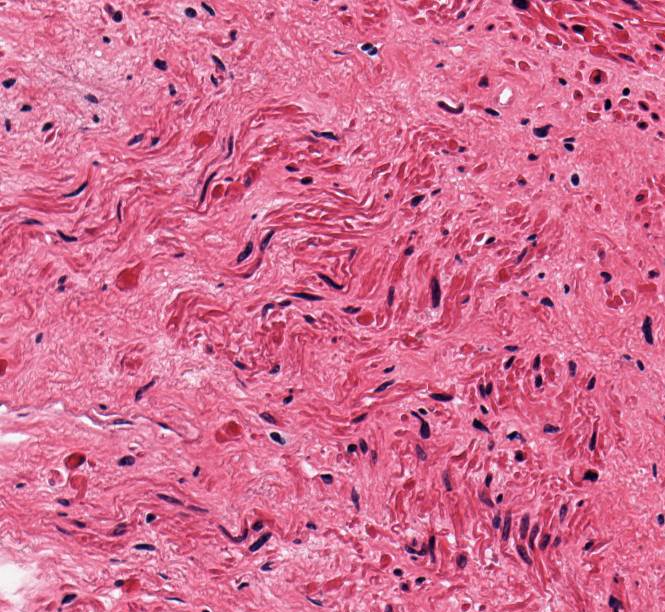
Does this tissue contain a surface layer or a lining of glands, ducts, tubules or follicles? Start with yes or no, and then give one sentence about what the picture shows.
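No. The whole field is pink fibrous stroma with no epithelium anywhere.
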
